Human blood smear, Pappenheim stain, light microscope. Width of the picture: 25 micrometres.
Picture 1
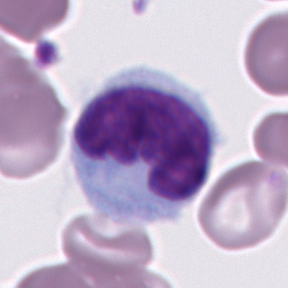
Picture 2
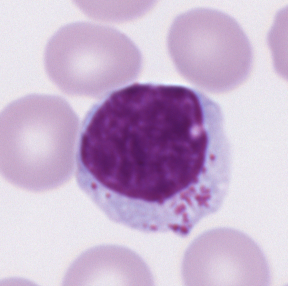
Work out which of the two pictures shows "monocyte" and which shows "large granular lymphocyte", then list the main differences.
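Picture 1 shows the monocyte and picture 2 the large granular lymphocyte. The monocyte's cytoplasm holds no coarse coloured granules, whereas the large granular lymphocyte has a small cluster of reddish-purple granules at its lower right, few enough to leave most of the cytoplasm clear.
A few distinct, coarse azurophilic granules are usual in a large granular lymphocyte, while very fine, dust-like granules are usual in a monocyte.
The large granular lymphocyte's chromatin is dark purple and coarsely clumped.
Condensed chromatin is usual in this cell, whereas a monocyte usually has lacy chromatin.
The monocyte's edge is faintly ragged, especially along the top; the large granular lymphocyte's edge has no hair-like projections. Some features are shared: both nuclei fill about 60% of the cell's area and sit high, in the upper part of the monocyte and toward the upper left of the large granular lymphocyte.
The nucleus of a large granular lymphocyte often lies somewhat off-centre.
Both cytoplasms are pale, grey-blue in the monocyte and blue-grey in the other cell. The monocyte is about 13 micrometres across, the large granular lymphocyte about 14, with a nucleus about 11 micrometres across.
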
